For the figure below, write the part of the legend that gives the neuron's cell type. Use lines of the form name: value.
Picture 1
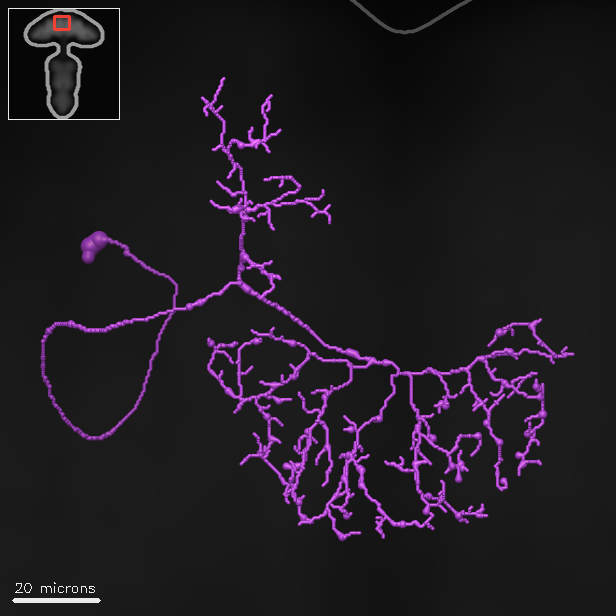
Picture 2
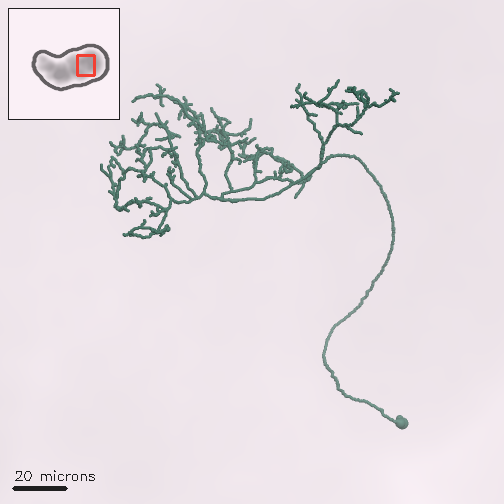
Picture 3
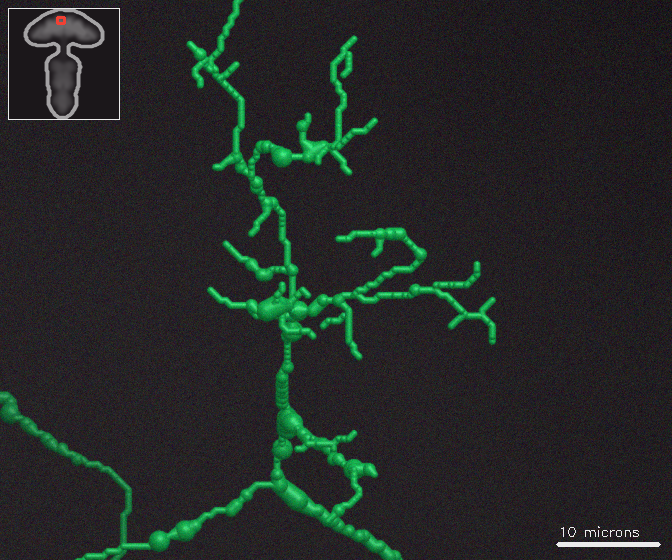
cell type: FB4D_b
